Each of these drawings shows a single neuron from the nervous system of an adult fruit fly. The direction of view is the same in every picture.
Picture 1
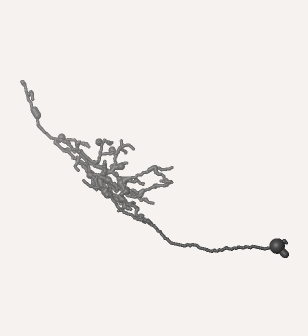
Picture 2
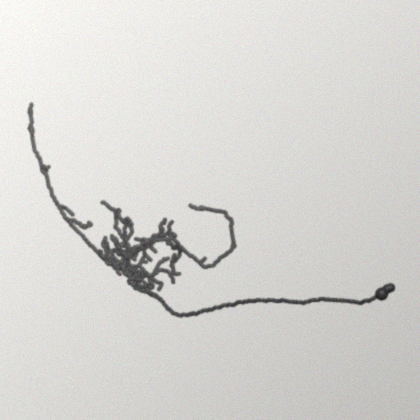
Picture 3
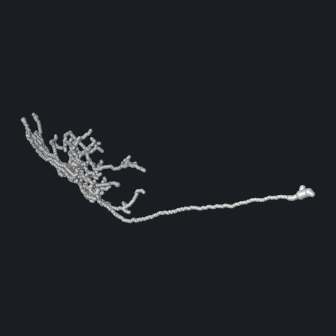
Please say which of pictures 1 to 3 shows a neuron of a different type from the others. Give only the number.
3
